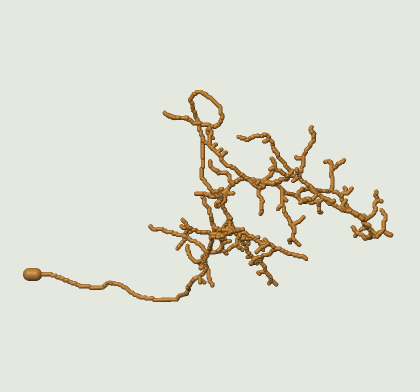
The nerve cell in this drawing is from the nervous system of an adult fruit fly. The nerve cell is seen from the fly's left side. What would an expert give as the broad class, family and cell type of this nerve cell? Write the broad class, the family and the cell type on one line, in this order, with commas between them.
nerve-cord intrinsic neuron, hemilineage 13B, IN13B094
